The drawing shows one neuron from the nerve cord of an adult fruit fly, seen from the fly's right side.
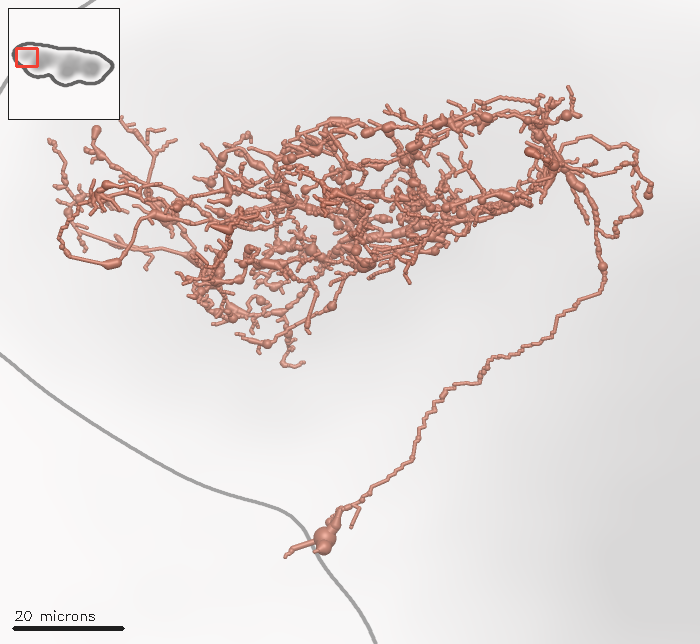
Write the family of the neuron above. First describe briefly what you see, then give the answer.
From left to right in the picture it spans about 110 microns. More than a hundred branch ends can be seen. It is a nerve-cord intrinsic neuron. Its family is hemilineage 00A.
